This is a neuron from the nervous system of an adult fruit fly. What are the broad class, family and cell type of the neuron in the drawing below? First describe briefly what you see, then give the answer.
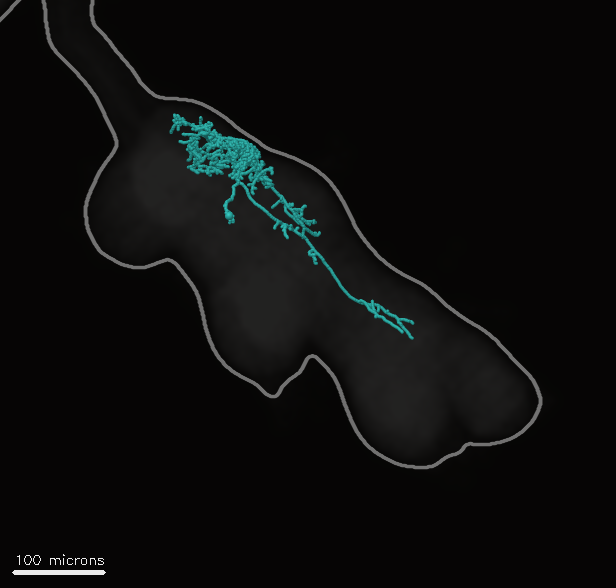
From left to right in the picture it spans about 250 microns. As drawn here it is about as wide as it is tall. Its broad class is nerve-cord intrinsic neuron. The family is hemilineage 03B. Its cell type is IN03B022.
